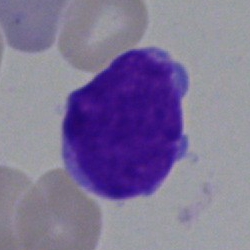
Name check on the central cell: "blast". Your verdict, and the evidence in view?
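Blast holds up for this one. No granules are visible in the cytoplasm, which speaks for blast and against promyelocyte.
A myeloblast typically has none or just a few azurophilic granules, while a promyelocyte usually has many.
The nucleus, one unlobed mass, fills nearly the whole roughly oval cell.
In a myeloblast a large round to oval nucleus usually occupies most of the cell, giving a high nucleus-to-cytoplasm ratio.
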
